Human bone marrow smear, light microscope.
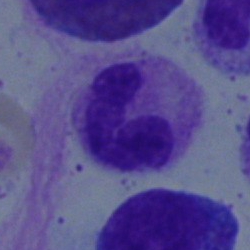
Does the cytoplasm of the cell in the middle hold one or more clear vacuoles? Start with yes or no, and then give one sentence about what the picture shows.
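No. No vacuoles are seen in the cytoplasm.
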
